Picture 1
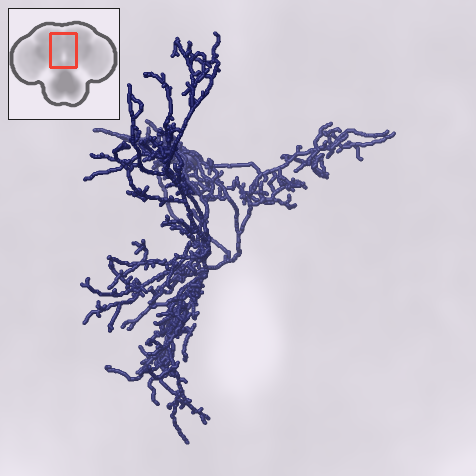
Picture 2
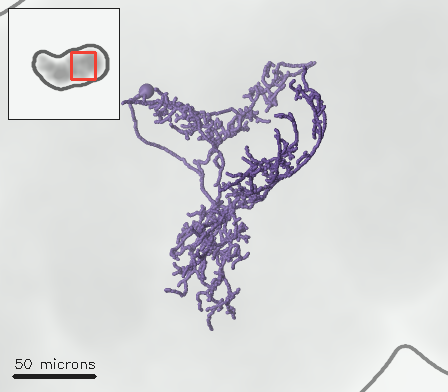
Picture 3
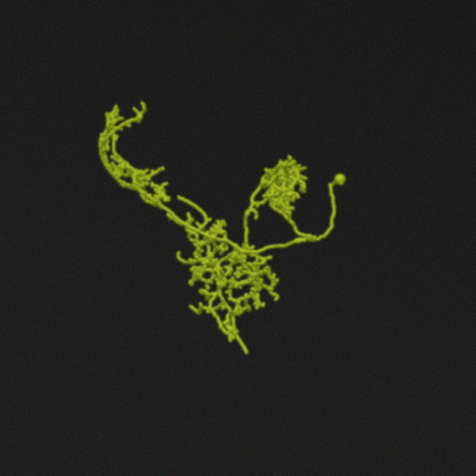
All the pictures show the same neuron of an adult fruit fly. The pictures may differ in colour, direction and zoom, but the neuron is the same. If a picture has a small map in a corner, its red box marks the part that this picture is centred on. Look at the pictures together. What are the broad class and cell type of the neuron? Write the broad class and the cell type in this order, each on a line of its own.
central-brain intrinsic neuron
IB064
